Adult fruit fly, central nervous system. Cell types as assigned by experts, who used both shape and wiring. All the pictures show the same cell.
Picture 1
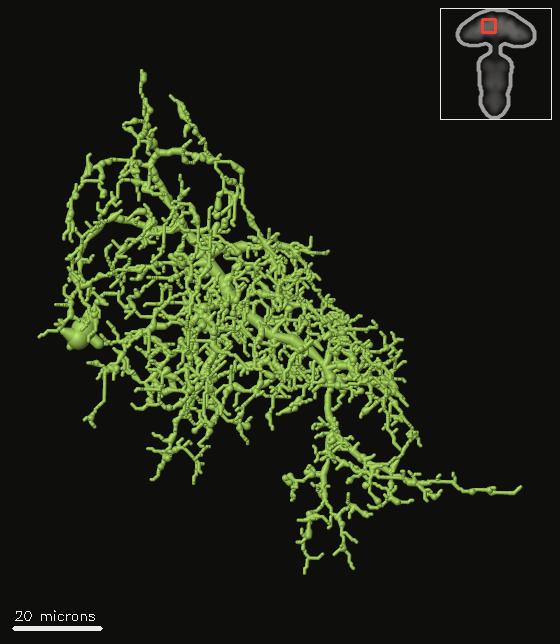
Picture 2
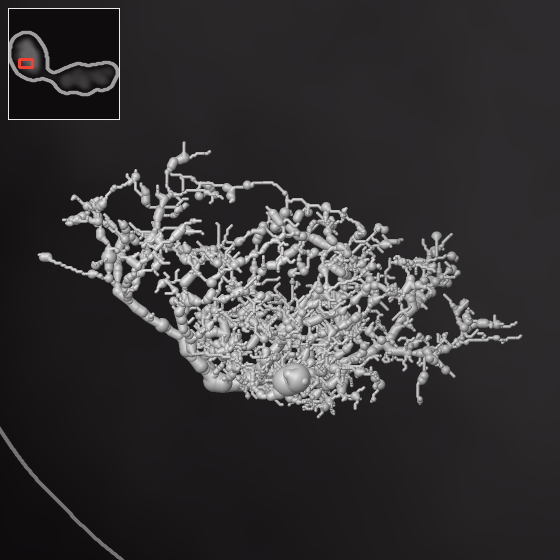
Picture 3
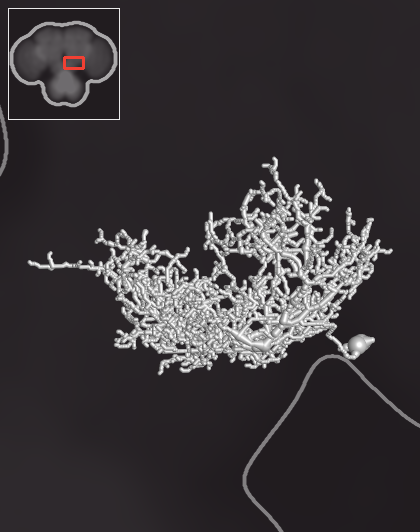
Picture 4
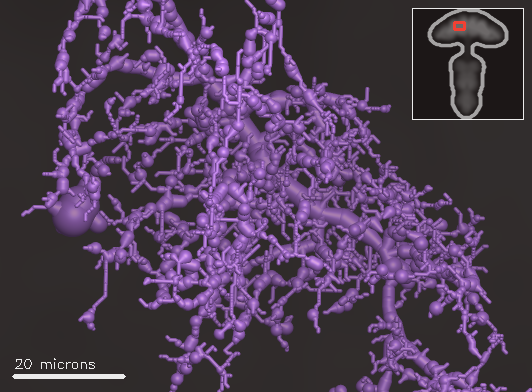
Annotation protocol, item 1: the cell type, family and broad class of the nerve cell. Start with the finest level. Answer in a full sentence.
Type SAD112_c of hemilineage WEDa1, a central-brain intrinsic neuron.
